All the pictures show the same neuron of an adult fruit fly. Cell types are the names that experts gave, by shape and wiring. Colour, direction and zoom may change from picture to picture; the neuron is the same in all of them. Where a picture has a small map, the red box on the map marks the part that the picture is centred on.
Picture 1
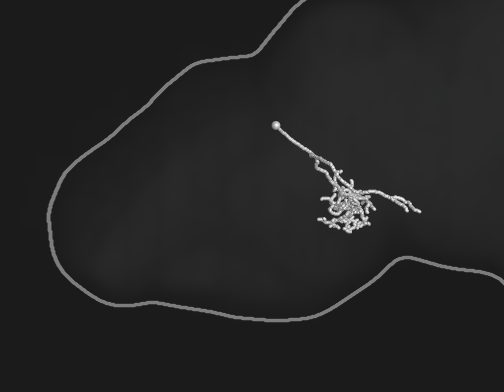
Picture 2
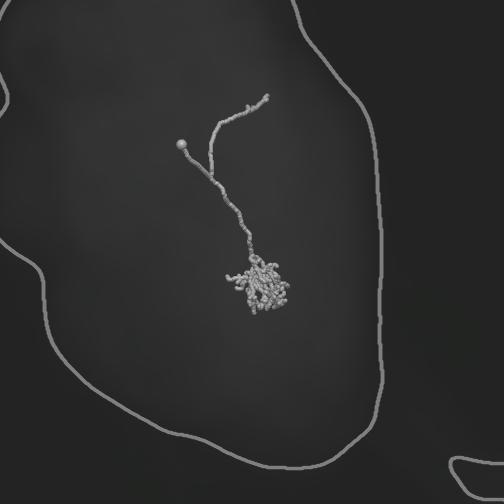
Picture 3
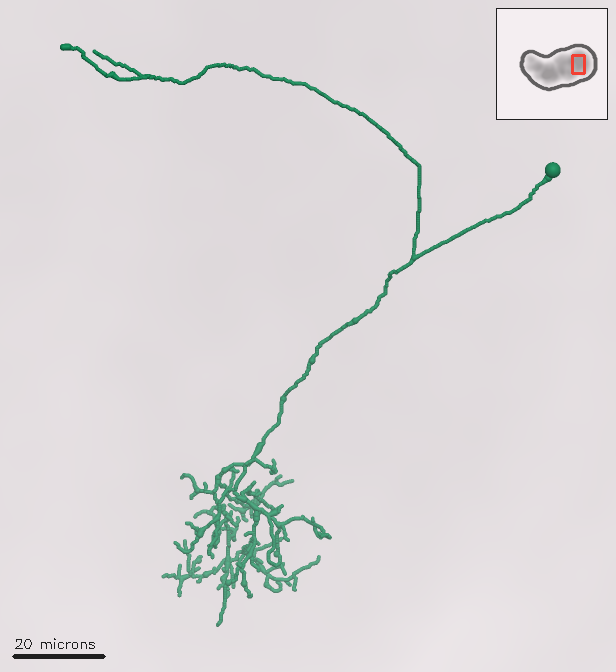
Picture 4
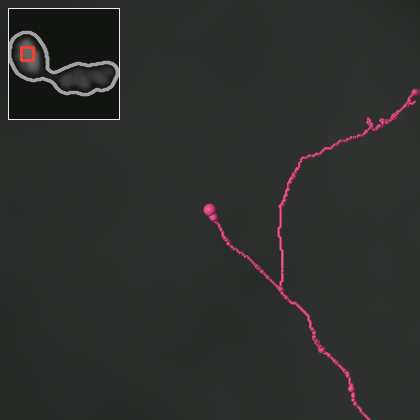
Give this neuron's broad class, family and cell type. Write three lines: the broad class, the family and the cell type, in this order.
visual projection neuron
LC
LC20a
